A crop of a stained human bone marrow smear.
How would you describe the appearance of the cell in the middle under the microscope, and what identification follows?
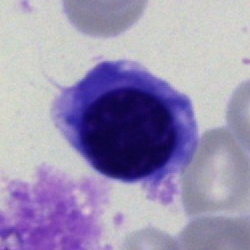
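First, the outline is irregular and somewhat angular, not a smooth circle. Next, a thin tail-like projection extends from the upper left edge. Then the nucleus sits lower right, leaving the widest cytoplasm upper left. Last, the cytoplasm holds no granules. This is an erythroblast.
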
